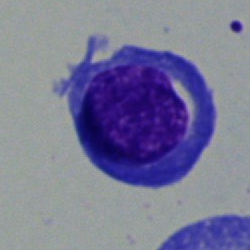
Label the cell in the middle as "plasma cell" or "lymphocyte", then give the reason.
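Plasma cell.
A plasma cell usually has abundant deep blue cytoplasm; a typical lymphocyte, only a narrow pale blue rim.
Here the cytoplasm is deep blue, in a wider band below the nucleus than above. Pale crescent-shaped clear zone beside the nucleus, right side. Chromatin coarse, clumped: darker purple patches, paler spaces between. Small pale-blue cytoplasmic tags project from the upper left.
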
